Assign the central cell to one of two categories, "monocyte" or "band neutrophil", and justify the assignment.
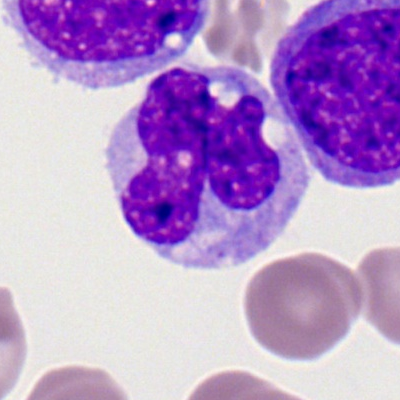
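My answer: monocyte. The chromatin is dark purple and patchy, with small lighter spots scattered through it.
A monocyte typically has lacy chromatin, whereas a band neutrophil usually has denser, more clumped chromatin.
The pale greyish lilac-blue cytoplasm forms a moderate rim, widest at the lower right of the nucleus. There's also a small clear rounded space at the top of the nuclear notch.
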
